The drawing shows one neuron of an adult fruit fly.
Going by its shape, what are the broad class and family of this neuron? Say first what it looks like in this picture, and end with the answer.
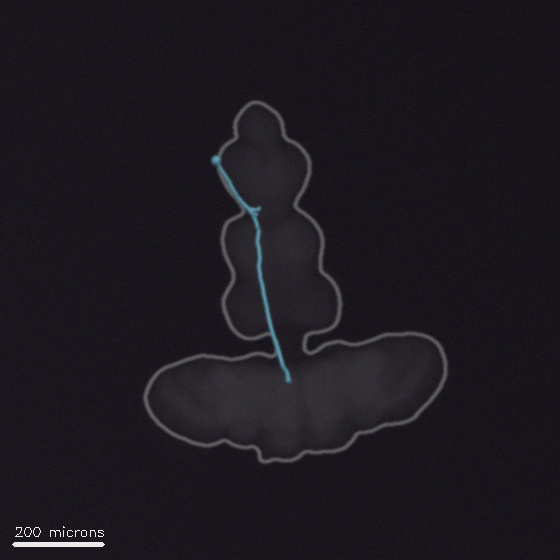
By the scale bar it is about 500 microns tall in this view. As drawn here it is more than twice as tall as it is wide. Its broad class is sensory neuron ascending to the brain. The name of its family is class mechanosensory proprioceptive.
